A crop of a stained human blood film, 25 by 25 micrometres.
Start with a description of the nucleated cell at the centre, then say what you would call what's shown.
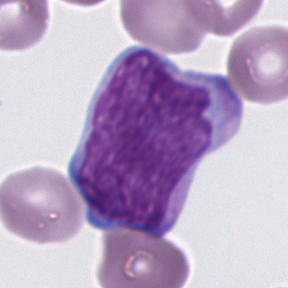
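Measuring about 17 by 14 micrometres, the cell has an angular, irregular outline rather than a round one. Its nucleus is roughly four-sided, with an irregular, notched right border, and fills about 80% of the cell's area. The cytoplasm is only a scant pale-blue rim, widest on the right side of the cell, and no granules are visible in it. This is an atypical promyelocyte.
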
